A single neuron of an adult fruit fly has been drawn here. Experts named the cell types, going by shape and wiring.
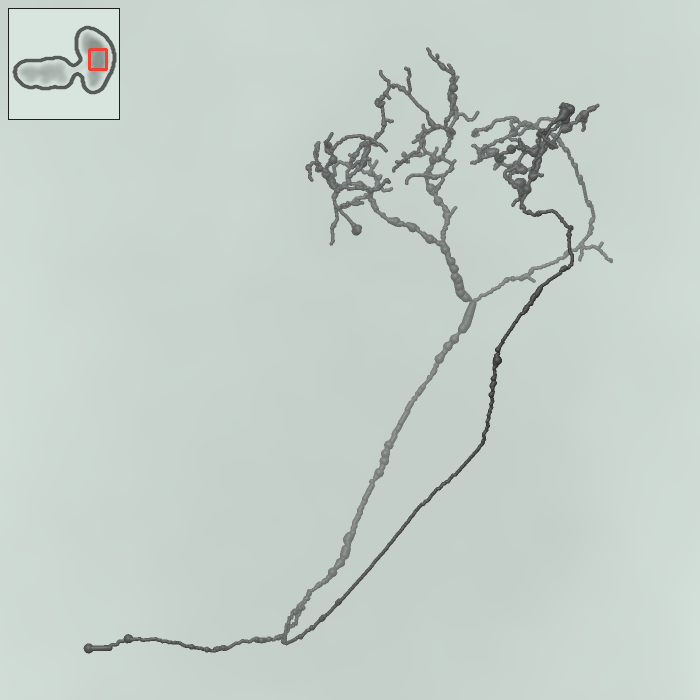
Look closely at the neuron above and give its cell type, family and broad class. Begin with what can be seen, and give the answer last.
It is in the brain and does not reach the nerve cord. Its cell body lies at the lower left of the picture. The picture shows dozens of branch ends. It is of cell type SMP567. Its family is hemilineage VLPl&p1_posterior. Its broad class is central-brain intrinsic neuron.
